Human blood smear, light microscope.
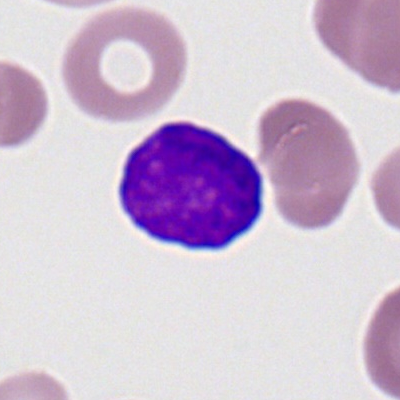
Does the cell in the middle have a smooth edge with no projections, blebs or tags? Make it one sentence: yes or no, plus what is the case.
Yes, the outline of the cell is smooth.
